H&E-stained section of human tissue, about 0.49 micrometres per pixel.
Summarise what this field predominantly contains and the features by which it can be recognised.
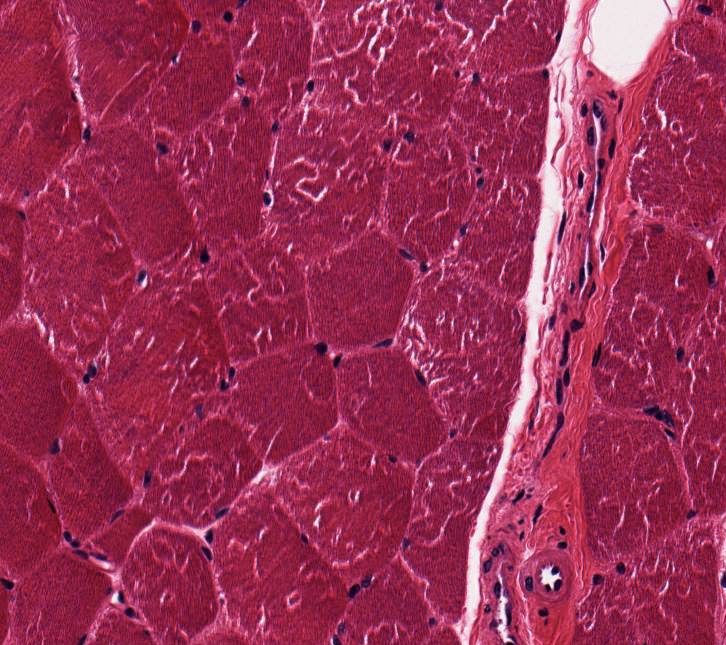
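That's skeletal muscle. The nuclei are small, dark, flattened, at the fibre edges.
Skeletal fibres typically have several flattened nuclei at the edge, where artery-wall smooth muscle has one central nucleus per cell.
Only thin endomysium separates fibres, and a perimysial band runs from top right toward the bottom, right of centre. A wide empty white space lies at its upper end.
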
